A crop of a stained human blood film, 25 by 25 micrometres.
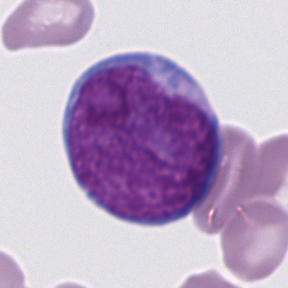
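Myeloblast, with a smooth outline somewhere between round and oval. The nucleus is one round-to-oval mass with no lobes, and its chromatin is finely granular and spread evenly throughout. Notice there aren't any granules visible in the cytoplasm.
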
